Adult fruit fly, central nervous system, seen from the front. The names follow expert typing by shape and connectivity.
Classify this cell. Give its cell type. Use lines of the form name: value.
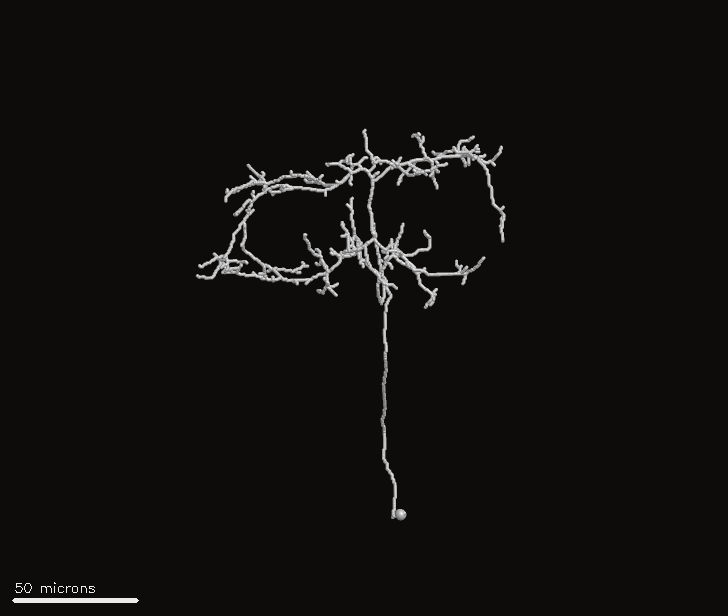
cell type: IN00A056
